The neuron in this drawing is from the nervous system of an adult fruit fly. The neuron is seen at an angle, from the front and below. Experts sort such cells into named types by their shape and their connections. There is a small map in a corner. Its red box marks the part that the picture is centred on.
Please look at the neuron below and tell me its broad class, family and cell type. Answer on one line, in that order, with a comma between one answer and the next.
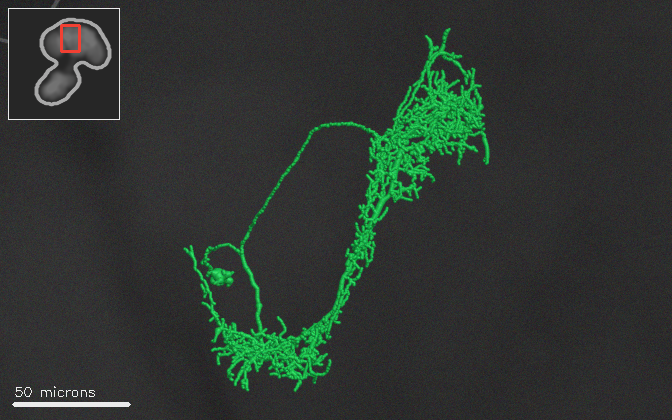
central-brain intrinsic neuron, hemilineage VLPp&l1_posterior, LAL142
